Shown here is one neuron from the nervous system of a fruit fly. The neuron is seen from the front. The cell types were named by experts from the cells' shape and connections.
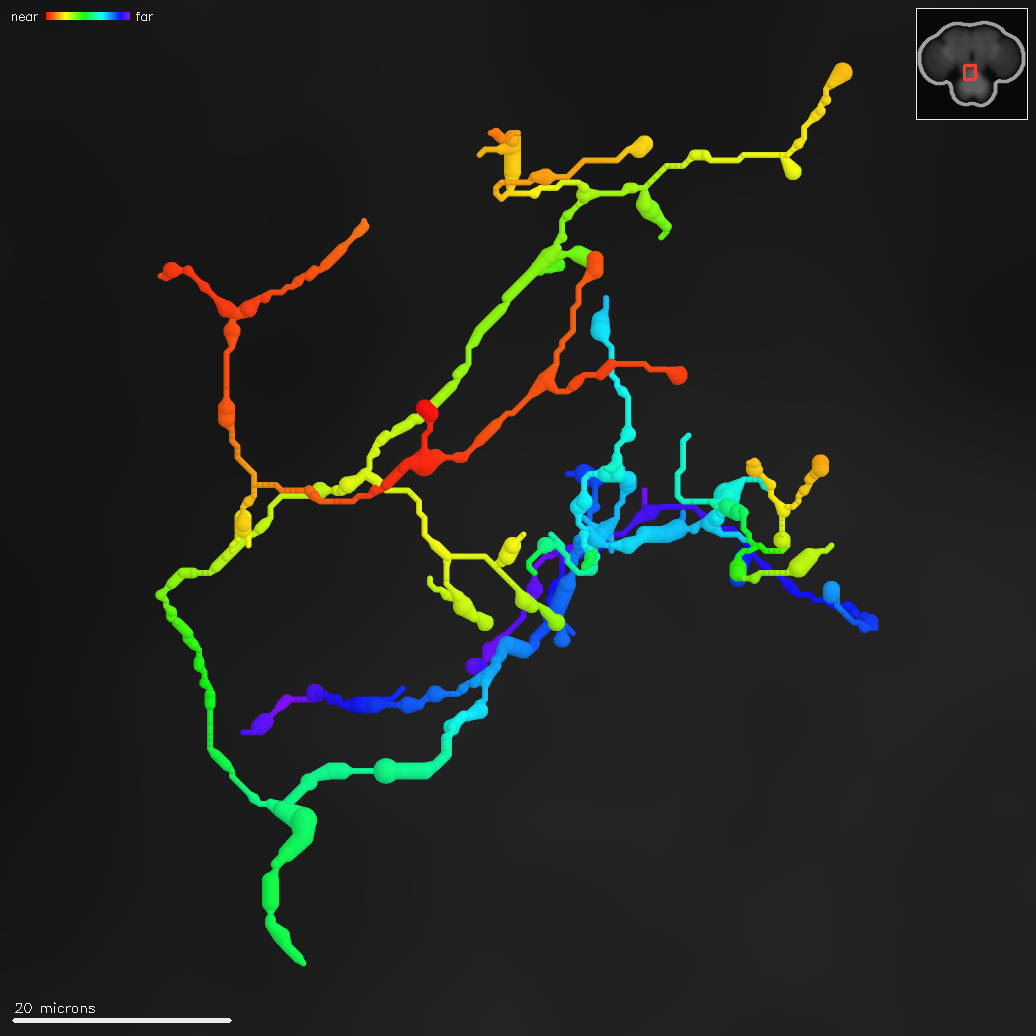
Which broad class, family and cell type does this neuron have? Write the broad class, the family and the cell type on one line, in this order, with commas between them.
sensory neuron entering the brain, class mechanosensory, GNG642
